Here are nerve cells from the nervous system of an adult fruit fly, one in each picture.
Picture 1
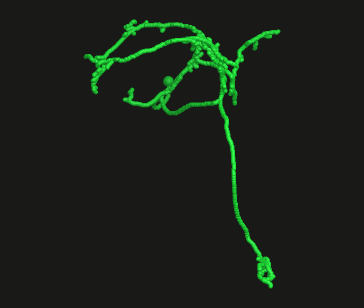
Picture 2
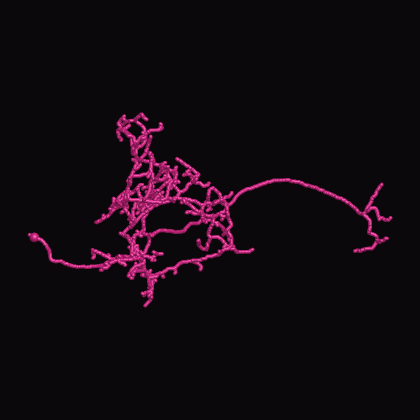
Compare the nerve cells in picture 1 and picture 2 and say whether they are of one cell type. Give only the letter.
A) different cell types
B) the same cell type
A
